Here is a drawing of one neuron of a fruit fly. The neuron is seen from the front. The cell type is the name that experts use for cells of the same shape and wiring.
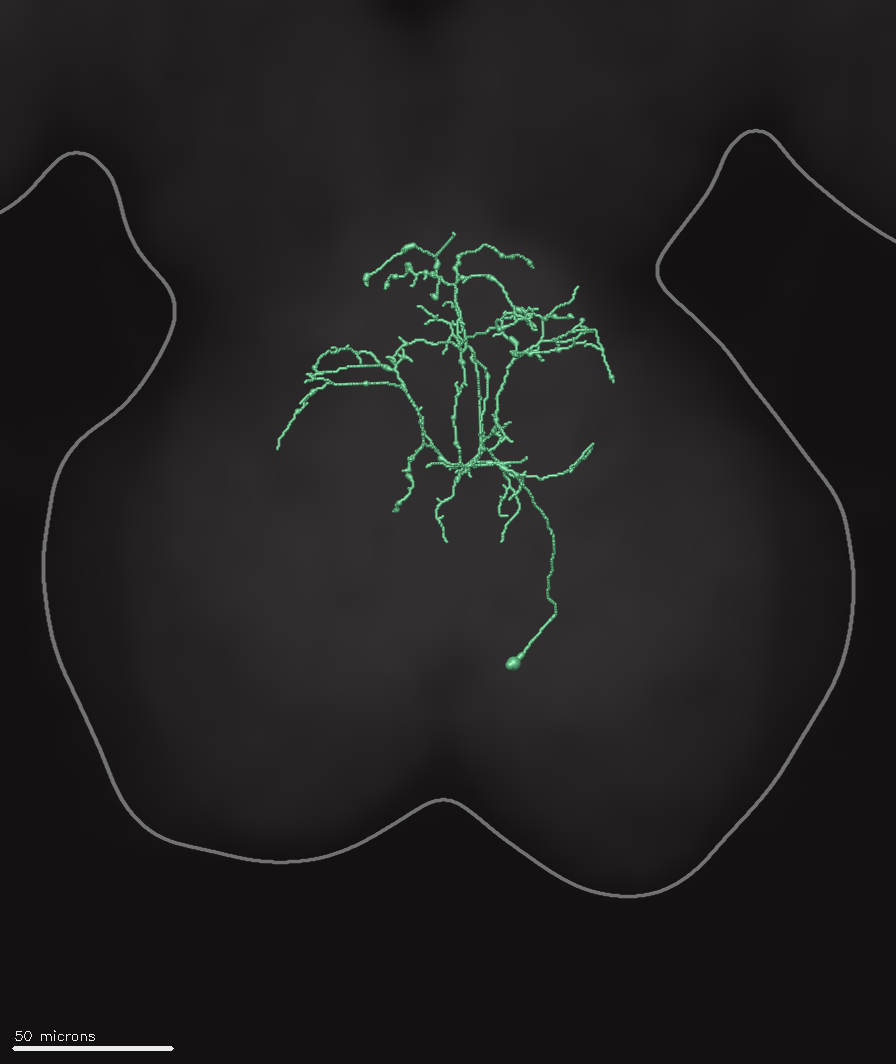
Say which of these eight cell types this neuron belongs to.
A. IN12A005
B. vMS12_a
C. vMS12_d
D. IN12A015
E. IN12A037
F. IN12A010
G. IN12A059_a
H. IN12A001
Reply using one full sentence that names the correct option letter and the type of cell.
The neuron is typed as IN12A059_a, which is listed in option G.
